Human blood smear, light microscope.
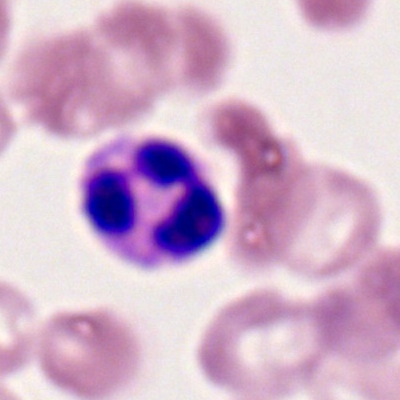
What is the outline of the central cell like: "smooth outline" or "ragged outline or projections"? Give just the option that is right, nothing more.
Smooth outline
